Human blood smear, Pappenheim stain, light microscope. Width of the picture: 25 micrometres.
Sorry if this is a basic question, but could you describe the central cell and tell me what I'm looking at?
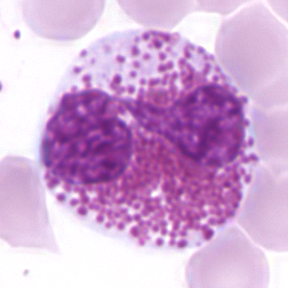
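Round outline. Nucleus in two lobes, one at the left side of the cell, one at the right. Chromatin dark purple, coarsely clumped. Eosinophil.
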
